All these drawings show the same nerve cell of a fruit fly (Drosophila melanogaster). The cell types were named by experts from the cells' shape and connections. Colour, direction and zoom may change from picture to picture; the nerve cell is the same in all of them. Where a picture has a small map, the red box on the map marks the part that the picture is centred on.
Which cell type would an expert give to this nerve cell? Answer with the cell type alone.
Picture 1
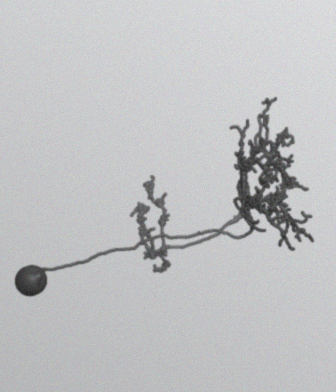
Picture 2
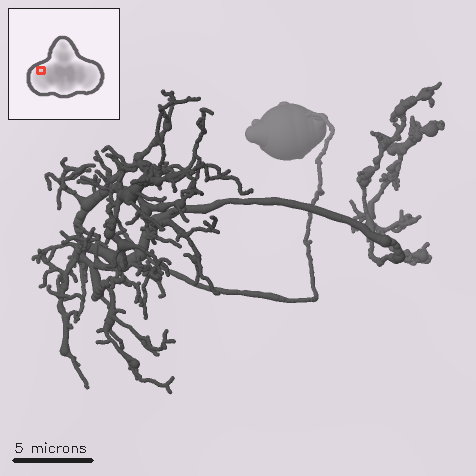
T4b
